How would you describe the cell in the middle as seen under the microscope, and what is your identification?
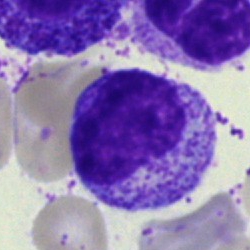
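A round, smooth outline here. Chromatin dark purple and densely stained, slightly mottled. The cytoplasm makes a crescent on the lower right side of the nucleus, with many fine purple granules scattered through it. This one is a myelocyte.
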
